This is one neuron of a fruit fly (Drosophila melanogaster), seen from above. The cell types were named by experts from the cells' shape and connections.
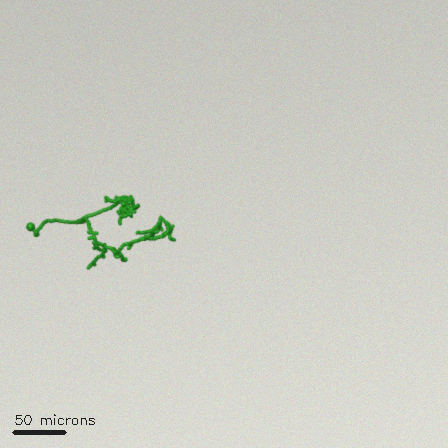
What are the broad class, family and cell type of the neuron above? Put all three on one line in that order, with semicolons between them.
central-brain intrinsic neuron; hemilineage SLPal1; CB4137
